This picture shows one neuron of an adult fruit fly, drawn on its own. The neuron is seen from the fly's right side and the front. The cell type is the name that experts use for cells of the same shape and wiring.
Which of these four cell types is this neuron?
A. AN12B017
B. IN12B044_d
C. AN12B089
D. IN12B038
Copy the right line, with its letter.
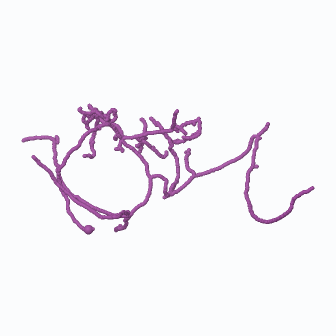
B. IN12B044_d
